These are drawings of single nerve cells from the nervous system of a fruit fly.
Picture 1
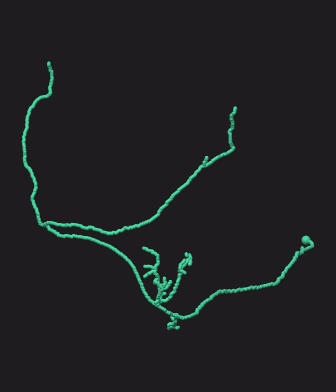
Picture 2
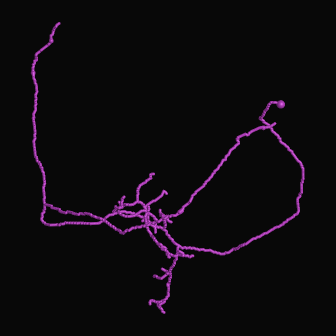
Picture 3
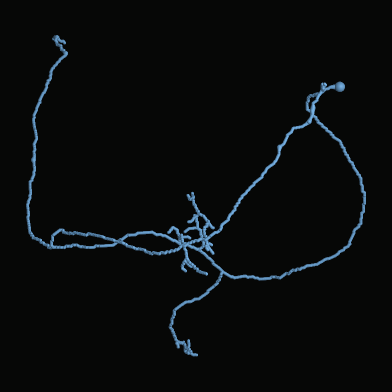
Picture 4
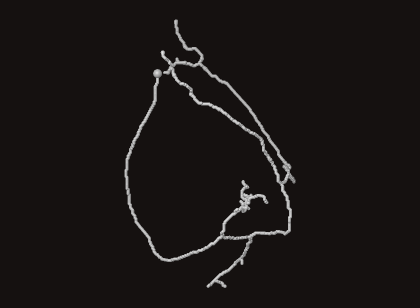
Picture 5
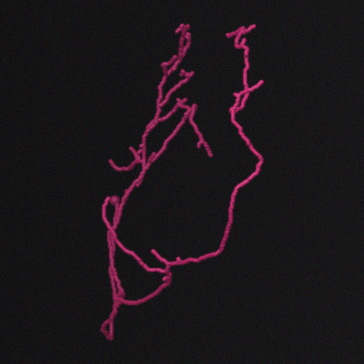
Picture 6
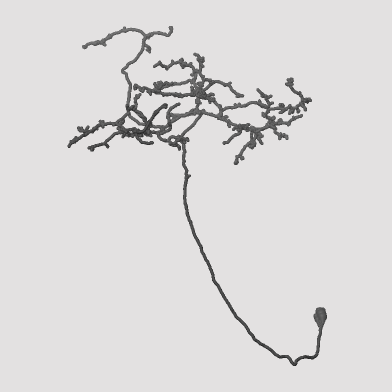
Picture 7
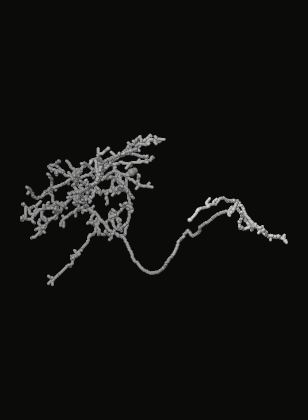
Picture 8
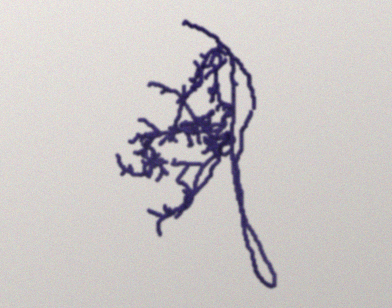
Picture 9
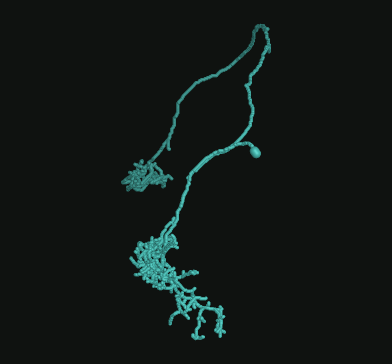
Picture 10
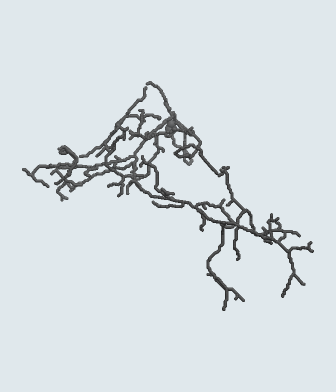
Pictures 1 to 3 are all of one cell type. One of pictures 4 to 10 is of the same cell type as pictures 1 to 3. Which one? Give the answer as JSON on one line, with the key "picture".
{"picture": 4}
